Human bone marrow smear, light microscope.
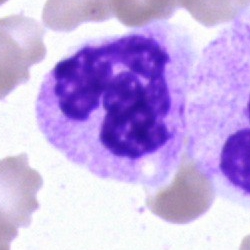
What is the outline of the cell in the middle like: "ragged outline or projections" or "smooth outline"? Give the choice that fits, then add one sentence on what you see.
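Smooth outline. The cell outline is round to slightly oval and smooth.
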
